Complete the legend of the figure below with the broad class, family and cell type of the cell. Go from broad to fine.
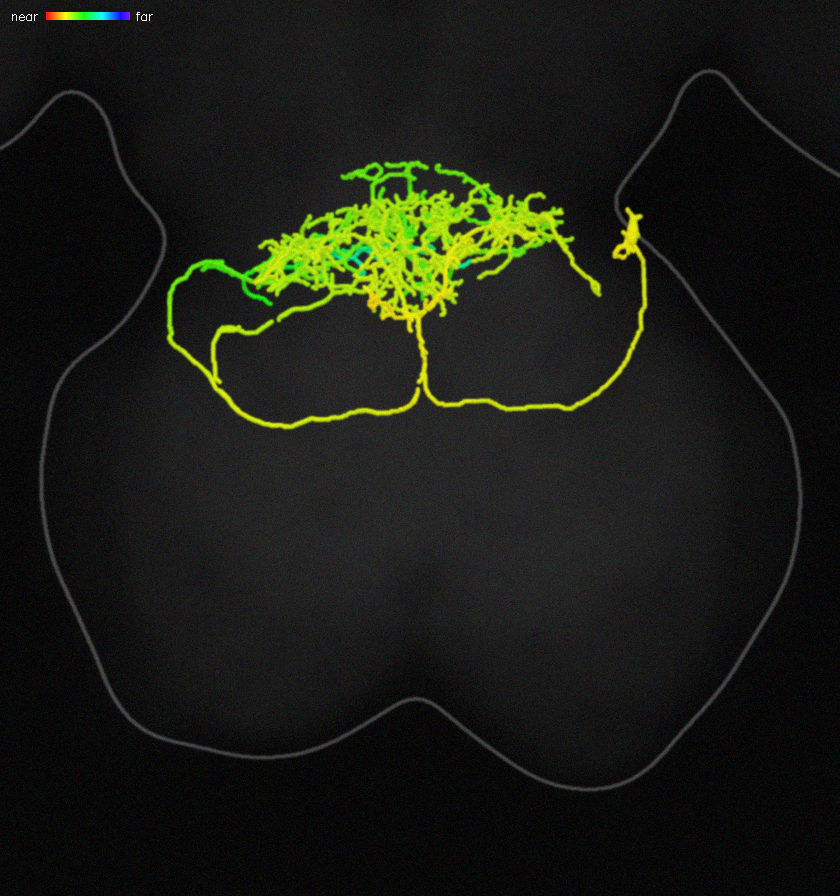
nerve-cord intrinsic neuron; hemilineage 19B; IN19B043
